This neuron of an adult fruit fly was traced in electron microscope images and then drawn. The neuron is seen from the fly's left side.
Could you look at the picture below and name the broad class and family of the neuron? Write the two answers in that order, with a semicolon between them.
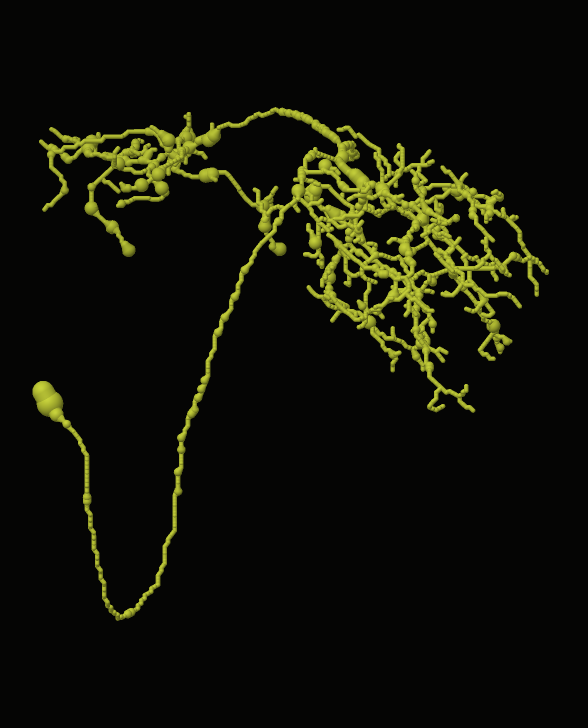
central-brain intrinsic neuron; hemilineage VPNl&d1_dorsal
